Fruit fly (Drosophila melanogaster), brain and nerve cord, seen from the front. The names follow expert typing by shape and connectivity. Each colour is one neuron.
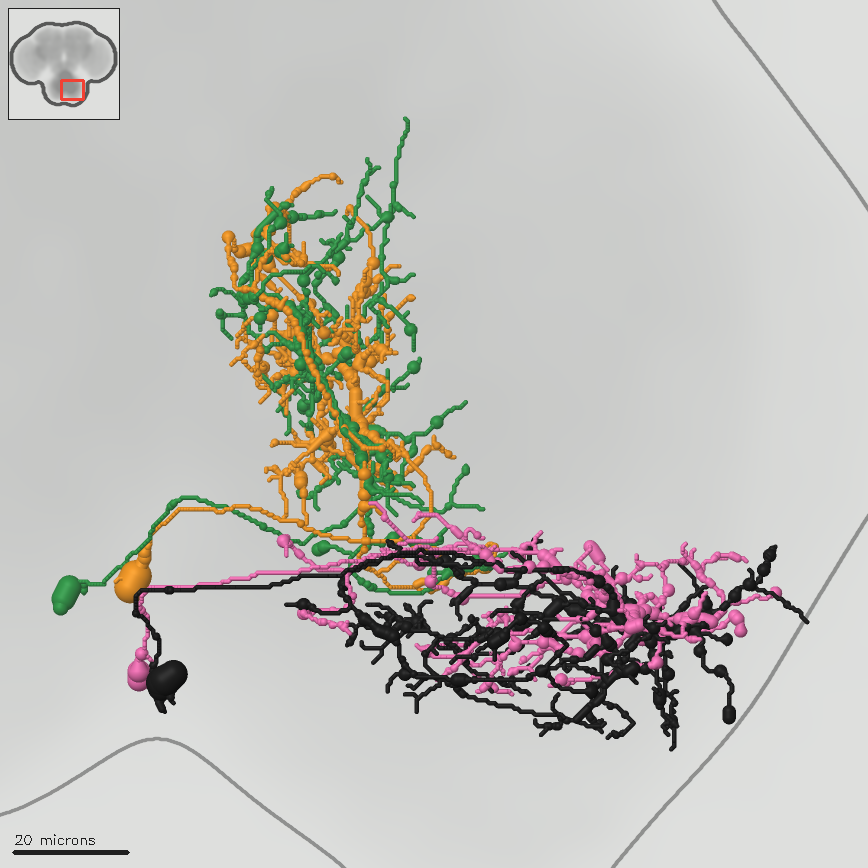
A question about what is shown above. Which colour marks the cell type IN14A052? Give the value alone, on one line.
pink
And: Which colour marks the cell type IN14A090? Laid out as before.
green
